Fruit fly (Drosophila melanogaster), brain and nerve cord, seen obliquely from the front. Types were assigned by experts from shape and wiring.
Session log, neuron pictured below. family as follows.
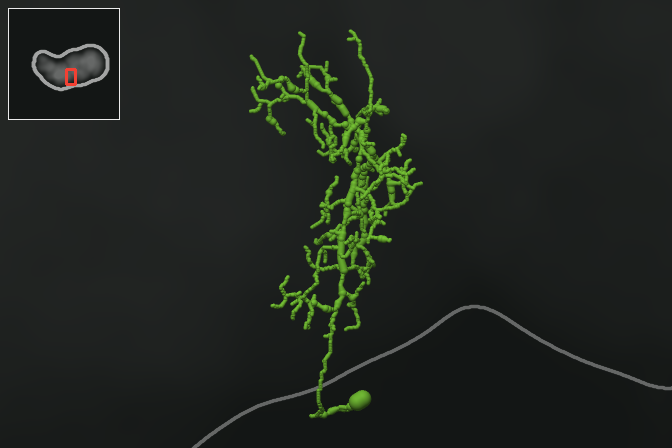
hemilineage 13A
